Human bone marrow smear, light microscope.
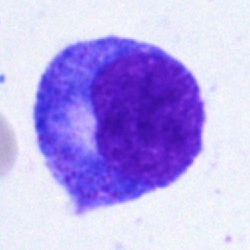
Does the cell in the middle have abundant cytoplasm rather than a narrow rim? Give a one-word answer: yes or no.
Yes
